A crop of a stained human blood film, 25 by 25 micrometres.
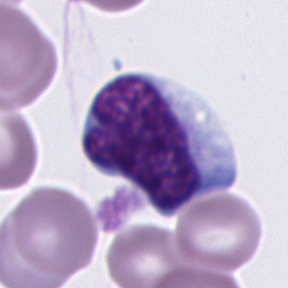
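Monocyte, at the centre of this stained peripheral blood smear. Notice the bean-shaped nucleus, shallowly notched on its left side, with dark purple, coarsely clumped chromatin. On the right sits a moderate rim of pale blue-grey cytoplasm, with one small clear spot in its upper right part.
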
